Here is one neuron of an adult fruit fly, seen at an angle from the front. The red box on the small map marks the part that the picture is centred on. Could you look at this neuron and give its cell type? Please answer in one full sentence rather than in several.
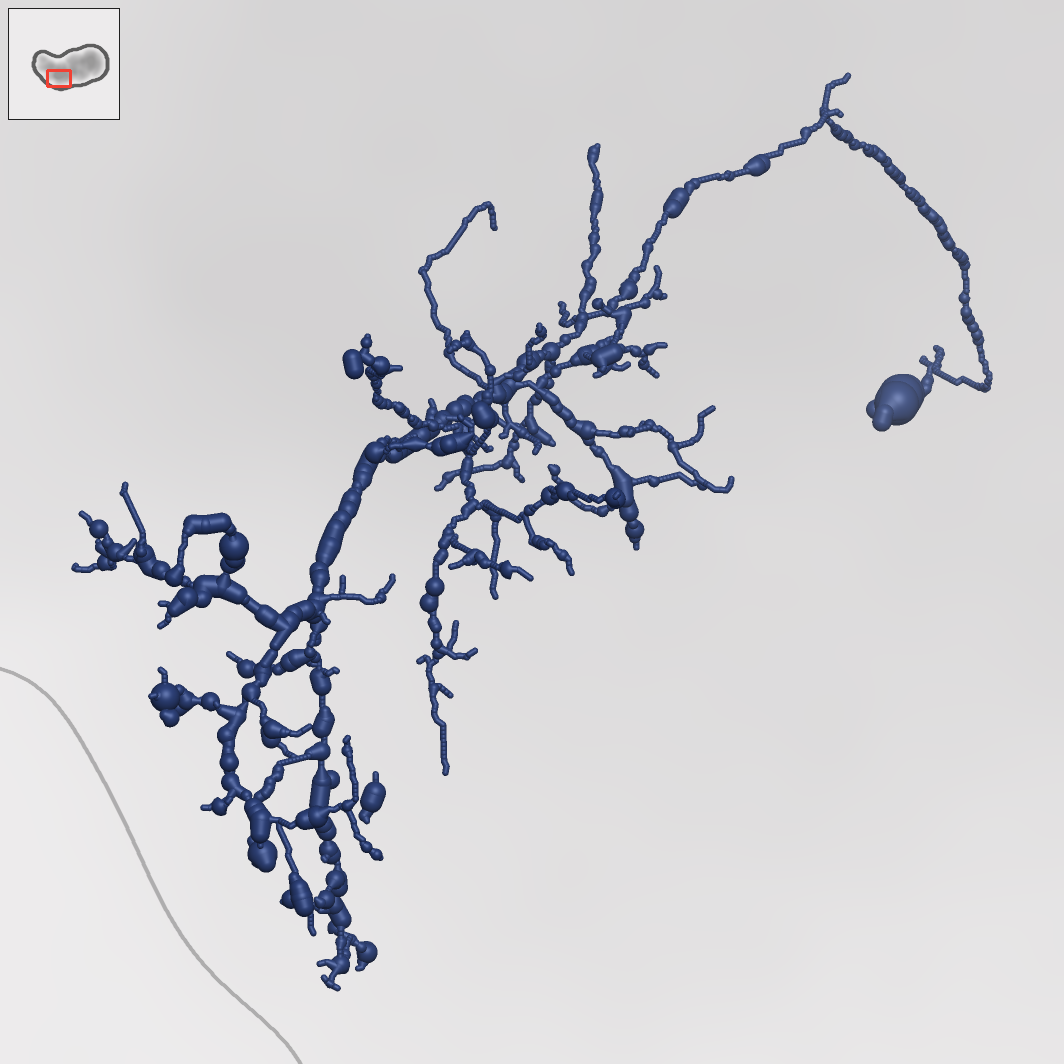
This neuron is included in the cell type IN12B092.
